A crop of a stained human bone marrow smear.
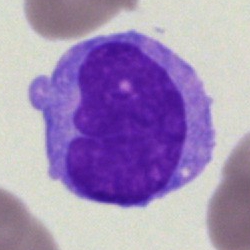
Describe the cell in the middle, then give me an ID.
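First, the nucleus is folded, notched deeply from the left. Second, the chromatin is finely textured, not coarsely clumped. Third, one small clear vacuole sits at the lower right of the cytoplasm. Fourth, a small rounded bleb bulges from the left edge. The cell is a blast.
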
